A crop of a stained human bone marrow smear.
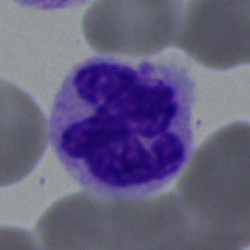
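Monocyte, central cell of a stained bone marrow smear. Outline round and smooth. Nucleus folded into several overlapping lobes, filling most of the cell. No cytoplasmic vacuoles visible.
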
